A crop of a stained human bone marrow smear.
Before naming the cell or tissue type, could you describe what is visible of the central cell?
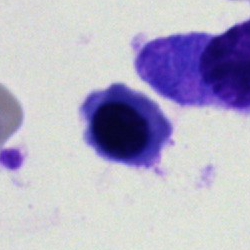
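First, the nucleus stains very dark purple, almost uniformly dense throughout. Second, a moderate rim of deep blue-violet cytoplasm surrounds it, wider on the right side of the nucleus than on the left. Third, small ragged cytoplasmic tags project from the lower right edge. Result: erythroblast.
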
